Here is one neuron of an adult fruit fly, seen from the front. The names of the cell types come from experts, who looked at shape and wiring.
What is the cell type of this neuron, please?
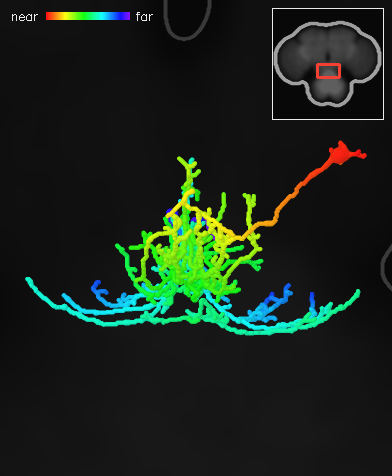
GNG234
